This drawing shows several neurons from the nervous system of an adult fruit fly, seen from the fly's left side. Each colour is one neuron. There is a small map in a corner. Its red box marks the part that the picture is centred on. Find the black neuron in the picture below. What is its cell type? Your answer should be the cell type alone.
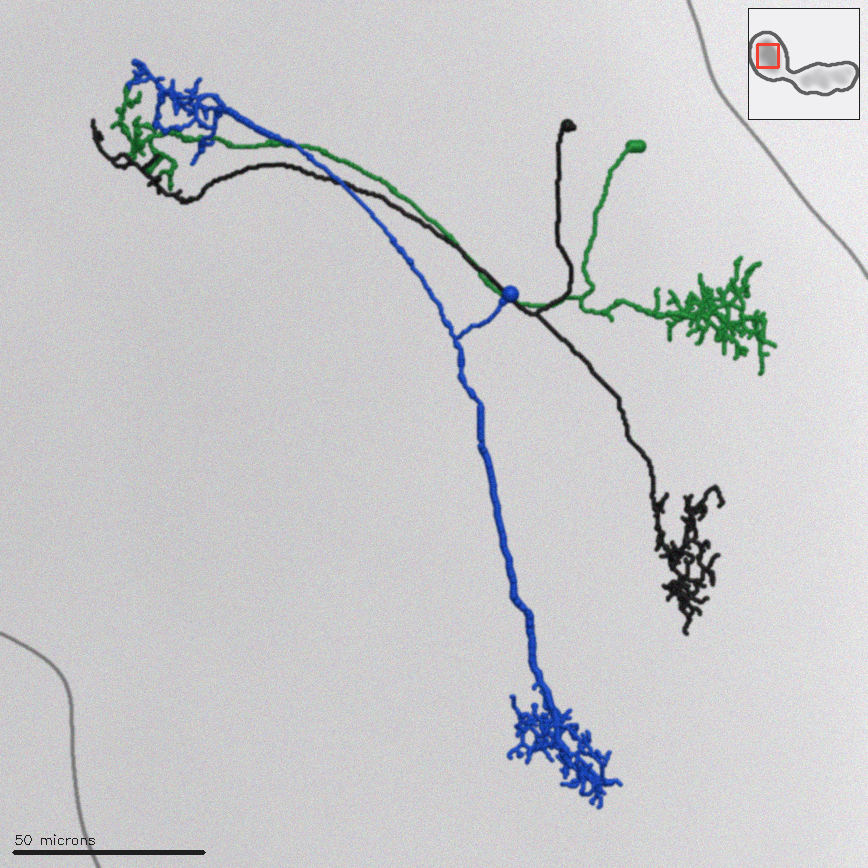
LC10e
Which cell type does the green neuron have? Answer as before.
LC10a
